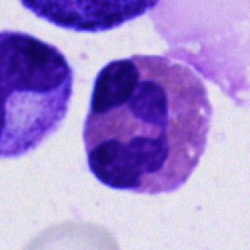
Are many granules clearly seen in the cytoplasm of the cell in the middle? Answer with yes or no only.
Yes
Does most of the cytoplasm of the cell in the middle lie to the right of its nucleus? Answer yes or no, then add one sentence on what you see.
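Yes. The nuclear lobes lie mostly toward the left side of the cell.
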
